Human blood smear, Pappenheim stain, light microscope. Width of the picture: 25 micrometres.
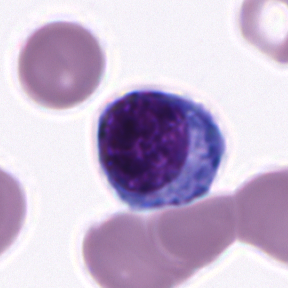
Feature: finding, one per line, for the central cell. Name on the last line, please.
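Outline: smooth, roughly round.
Size: about 11 micrometres across, about 1.5 times as wide as a red cell lying whole nearby.
Nucleus: single round to oval mass without lobes, about 9 by 8 micrometres.
Nuclear share: about 60% of the cell's area.
Nuclear position: toward the upper left of the cell.
Chromatin: dark purple, coarsely clumped.
Cytoplasm: widest as a crescent on the right side of the nucleus.
Identification: plasma cell.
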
